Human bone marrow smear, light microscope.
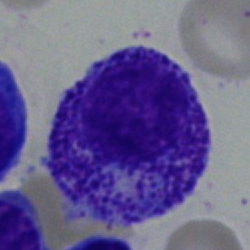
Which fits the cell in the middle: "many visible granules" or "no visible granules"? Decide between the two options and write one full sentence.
There are many visible granules in its cytoplasm.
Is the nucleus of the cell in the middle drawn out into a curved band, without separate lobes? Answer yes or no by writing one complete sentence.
No, the nucleus has not been drawn out into a band and is a compact round or oval mass.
